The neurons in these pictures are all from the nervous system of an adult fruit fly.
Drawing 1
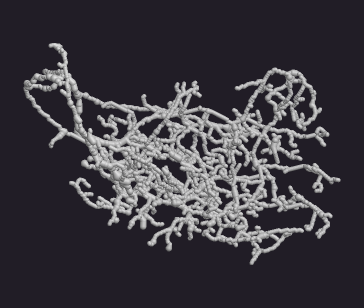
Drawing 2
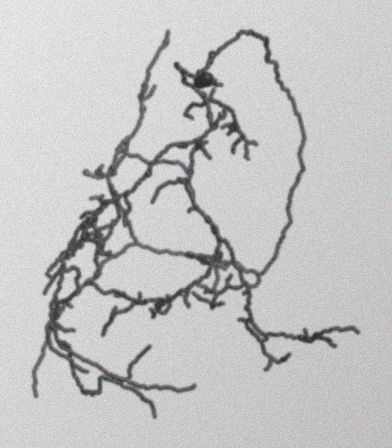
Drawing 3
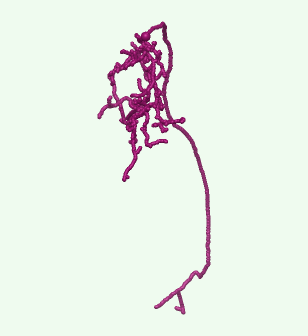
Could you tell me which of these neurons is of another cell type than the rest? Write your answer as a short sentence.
The neuron in drawing 1 is of another cell type than the rest.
